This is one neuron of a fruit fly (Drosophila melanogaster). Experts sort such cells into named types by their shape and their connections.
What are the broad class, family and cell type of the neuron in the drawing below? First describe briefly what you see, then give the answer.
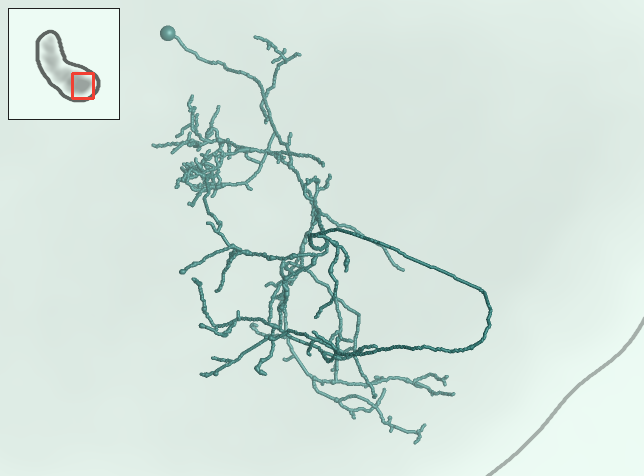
The cell body is at the upper left of the picture. Dozens of branch ends can be seen. This is a central-brain intrinsic neuron. The family is hemilineage VLPl&p1_posterior. Its cell type is LAL136_b.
